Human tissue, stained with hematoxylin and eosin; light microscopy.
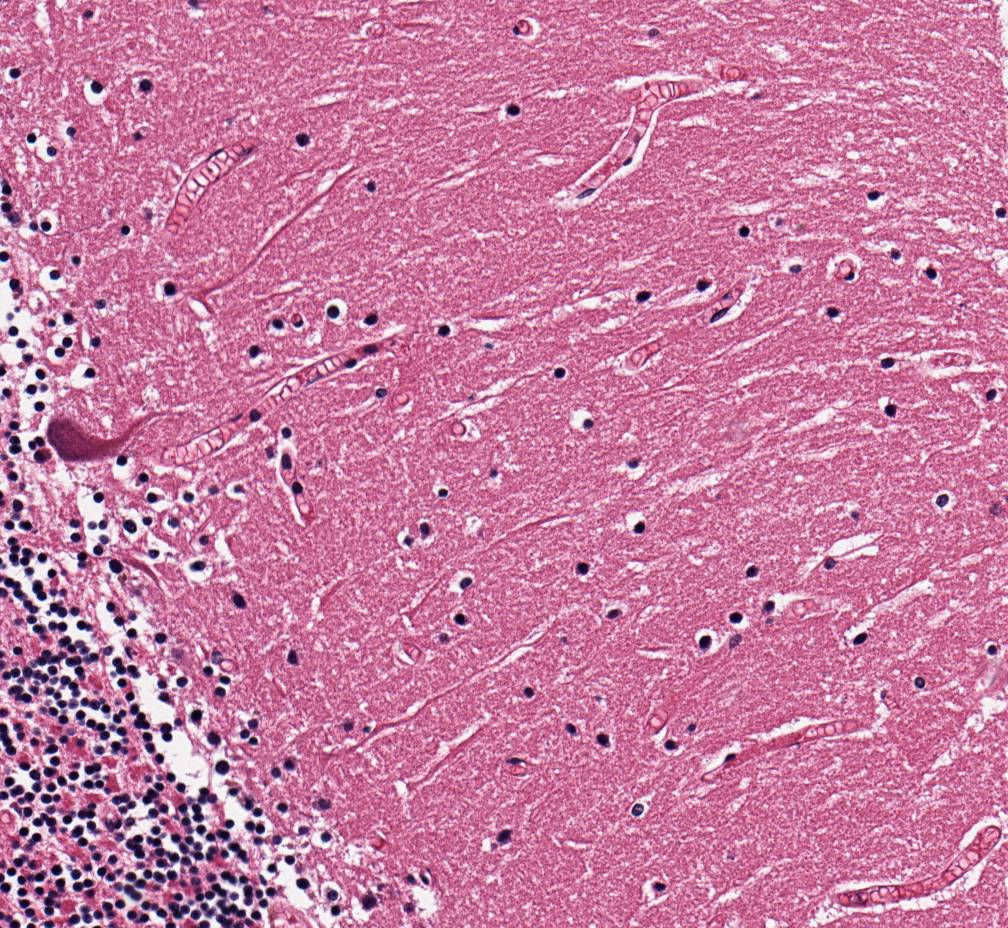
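Cerebellum. First, the lower-left corner: a densely packed layer of cells with small round dark nuclei and scant cytoplasm. Next, the rest of the field: pale pink, sparsely cellular neuropil, with small round dark nuclei scattered singly throughout it. Last, the large neuron: a thick process tapers from it toward the right, into the pale neuropil.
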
